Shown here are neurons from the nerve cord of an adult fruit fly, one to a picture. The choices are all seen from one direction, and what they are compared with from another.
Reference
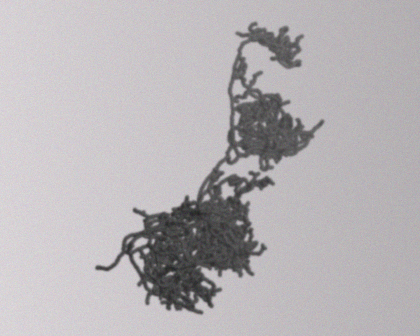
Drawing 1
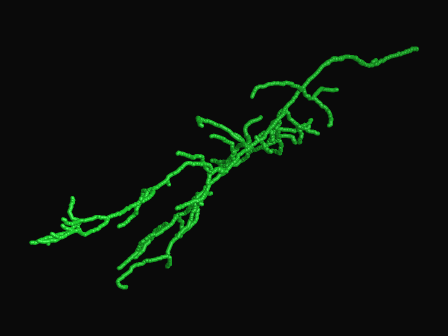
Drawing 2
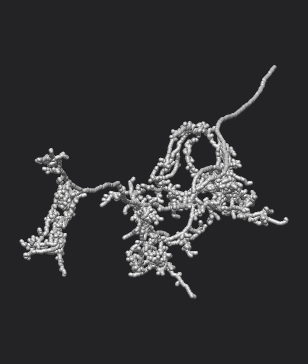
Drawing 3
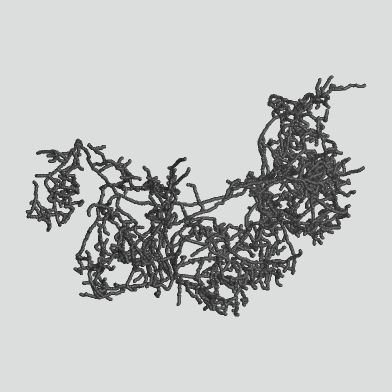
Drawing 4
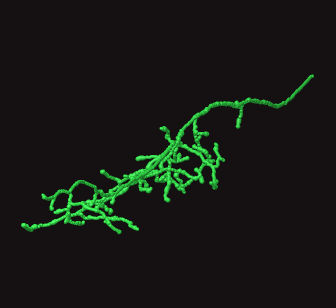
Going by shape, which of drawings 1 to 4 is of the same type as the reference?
3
